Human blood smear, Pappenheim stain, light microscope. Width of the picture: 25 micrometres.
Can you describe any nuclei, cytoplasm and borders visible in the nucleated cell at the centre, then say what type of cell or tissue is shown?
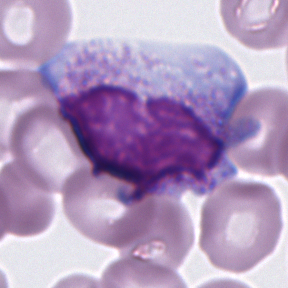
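The nucleus lies in the lower part of the cell, with most of the cytoplasm above it. It is irregular in shape, with an indentation in its upper edge. Fine pinkish-purple granules are scattered through the cytoplasm. A small blunt cytoplasmic projection extends from the right edge of the cell. The cell shown is a promyelocyte.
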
